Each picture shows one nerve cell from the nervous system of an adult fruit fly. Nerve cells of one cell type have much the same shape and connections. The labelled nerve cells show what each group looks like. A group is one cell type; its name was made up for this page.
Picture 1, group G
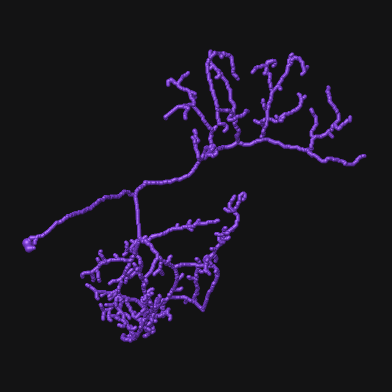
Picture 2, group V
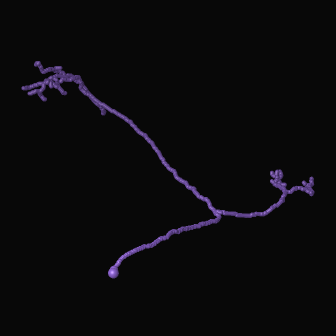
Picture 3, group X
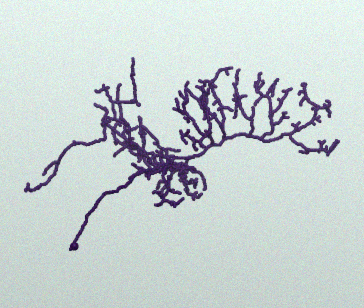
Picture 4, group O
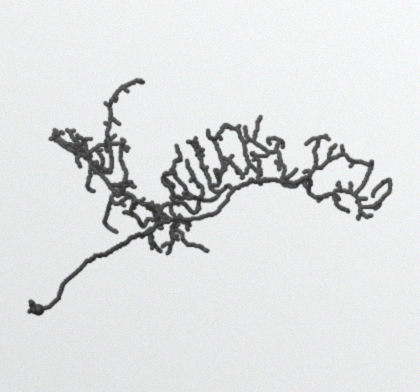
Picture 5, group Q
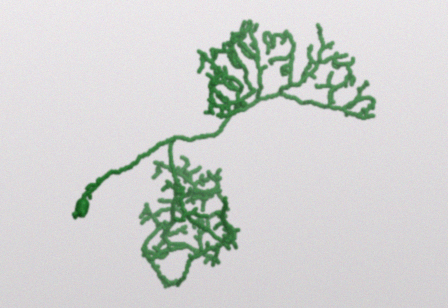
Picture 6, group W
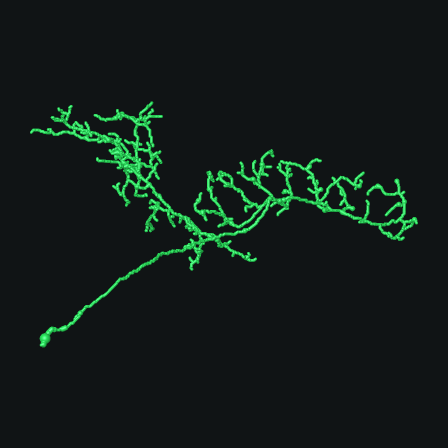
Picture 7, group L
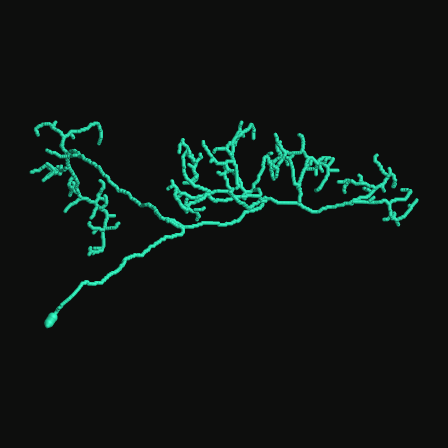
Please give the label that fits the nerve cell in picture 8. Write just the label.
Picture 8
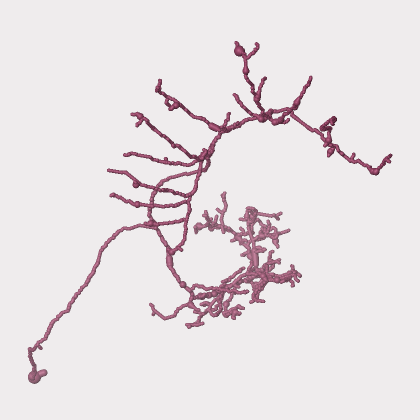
group G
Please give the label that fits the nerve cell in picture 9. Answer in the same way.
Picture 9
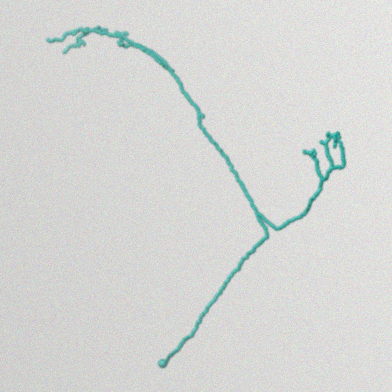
group V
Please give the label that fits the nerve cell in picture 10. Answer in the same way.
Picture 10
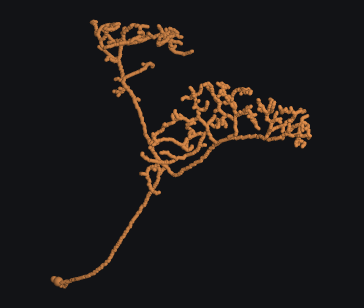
group L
